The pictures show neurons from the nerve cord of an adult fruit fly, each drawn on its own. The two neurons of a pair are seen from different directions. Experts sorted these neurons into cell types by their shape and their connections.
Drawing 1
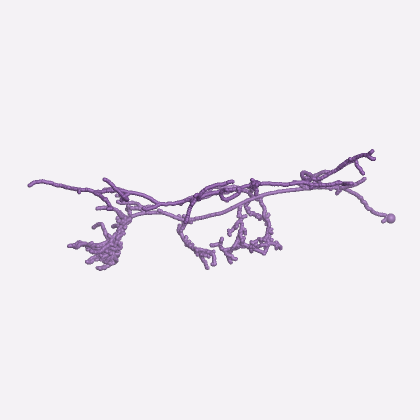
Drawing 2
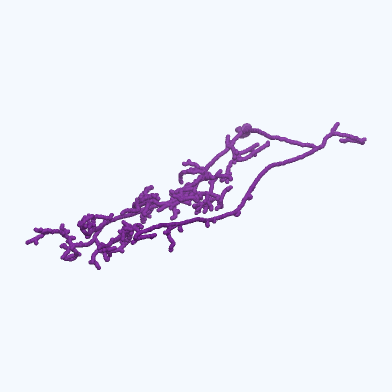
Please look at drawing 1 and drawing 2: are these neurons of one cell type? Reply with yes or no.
no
